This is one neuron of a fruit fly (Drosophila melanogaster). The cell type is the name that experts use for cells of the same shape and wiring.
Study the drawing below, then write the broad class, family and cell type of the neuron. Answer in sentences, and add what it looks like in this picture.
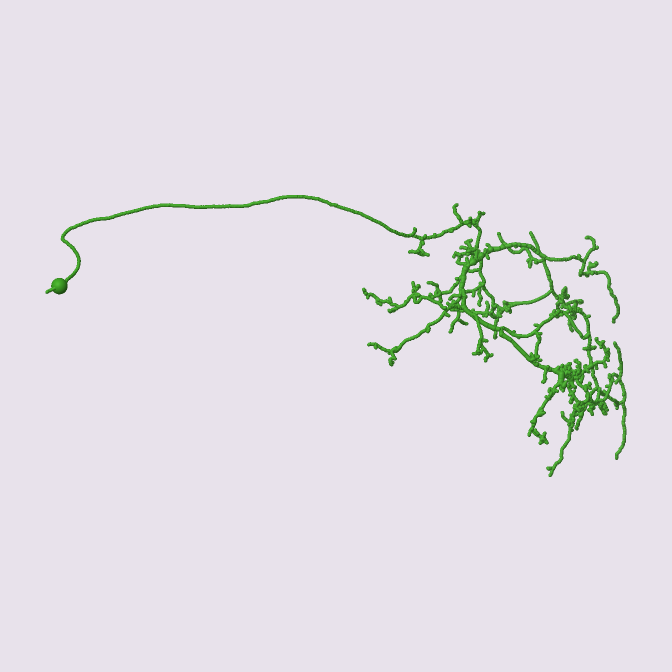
It is a nerve-cord intrinsic neuron. Its family is hemilineage 03B. The cell type is IN03B077. Its cell body lies on the left of the picture. The picture shows dozens of branch ends.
